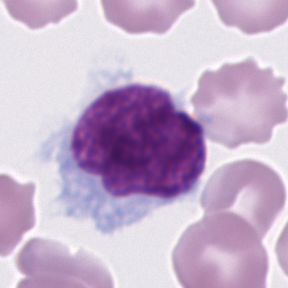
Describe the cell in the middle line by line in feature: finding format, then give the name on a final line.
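Cytoplasm: rim wider on the left and lower sides than on the upper right
Nuclear outline: irregular, with an inward fold rather than a round contour
Granules: none visible
Vacuoles: none seen
Designation: hairy cell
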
